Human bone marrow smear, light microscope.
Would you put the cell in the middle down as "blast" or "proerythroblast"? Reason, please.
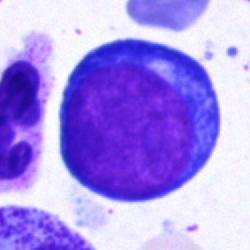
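You're looking at a proerythroblast, not a blast. The nucleus lies off-centre, leaving a wider rim of cytoplasm on the right side. Its chromatin is finely granular and evenly spread through the nucleus. The cytoplasm stains a deep blue. At the upper right, next to the nucleus, there is a paler zone in that cytoplasm.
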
